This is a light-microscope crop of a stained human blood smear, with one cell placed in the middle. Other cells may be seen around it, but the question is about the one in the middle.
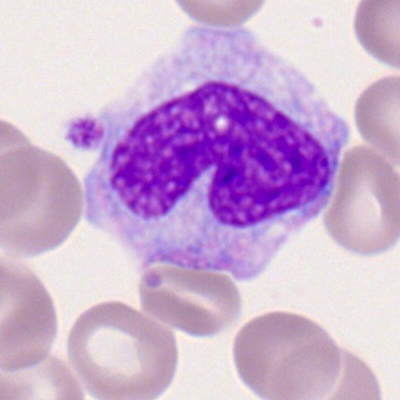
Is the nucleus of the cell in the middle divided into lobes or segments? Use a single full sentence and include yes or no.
No, the nucleus is not split into segments; it is one compact round, oval or kidney-shaped mass.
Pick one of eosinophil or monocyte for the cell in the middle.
monocyte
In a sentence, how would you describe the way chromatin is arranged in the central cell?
What stands out is fine chromatin lacking any coarse clumps.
